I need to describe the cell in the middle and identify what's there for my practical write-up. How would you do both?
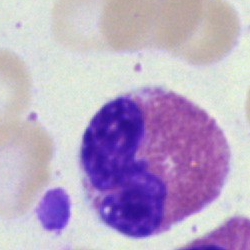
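First, the outline: smooth and rounded. Second, the nucleus: it sits against the left side of the cell. Third, the cytoplasm: abundant and pinkish-lilac. Fourth, its contents: fine pinkish granules fill the cytoplasm. This cell is an eosinophil.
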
